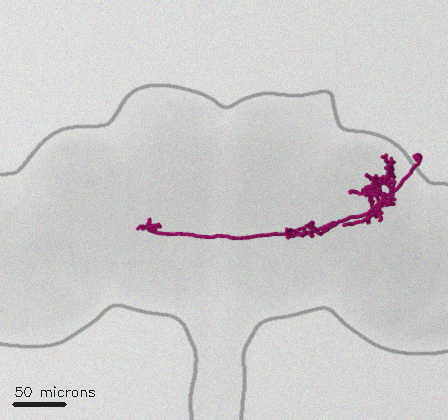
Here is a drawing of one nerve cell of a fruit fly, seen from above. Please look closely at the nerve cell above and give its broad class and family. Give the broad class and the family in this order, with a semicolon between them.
central-brain intrinsic neuron; hemilineage VLPl&d1_lateral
